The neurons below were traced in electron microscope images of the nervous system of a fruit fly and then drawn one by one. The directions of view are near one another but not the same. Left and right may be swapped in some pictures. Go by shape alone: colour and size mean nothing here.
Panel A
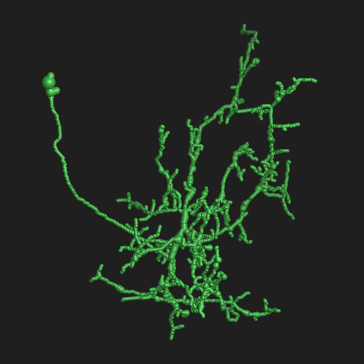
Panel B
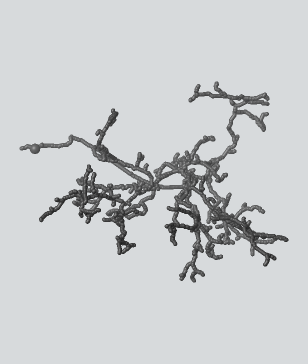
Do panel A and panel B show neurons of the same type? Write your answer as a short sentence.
They are of different cell types.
